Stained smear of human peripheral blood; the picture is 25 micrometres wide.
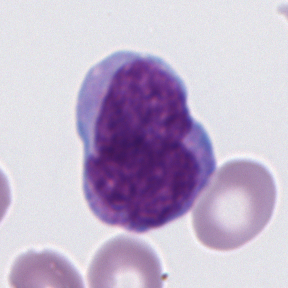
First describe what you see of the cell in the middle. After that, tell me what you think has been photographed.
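Measuring about 16 by 12 micrometres, the cell has a nucleus that fills most of it and is indented by a notch from the right side. The chromatin has a fine, mottled texture rather than heavy dark clumps. The widest rim of cytoplasm forms a crescent along the left edge. This is an atypical promyelocyte.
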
